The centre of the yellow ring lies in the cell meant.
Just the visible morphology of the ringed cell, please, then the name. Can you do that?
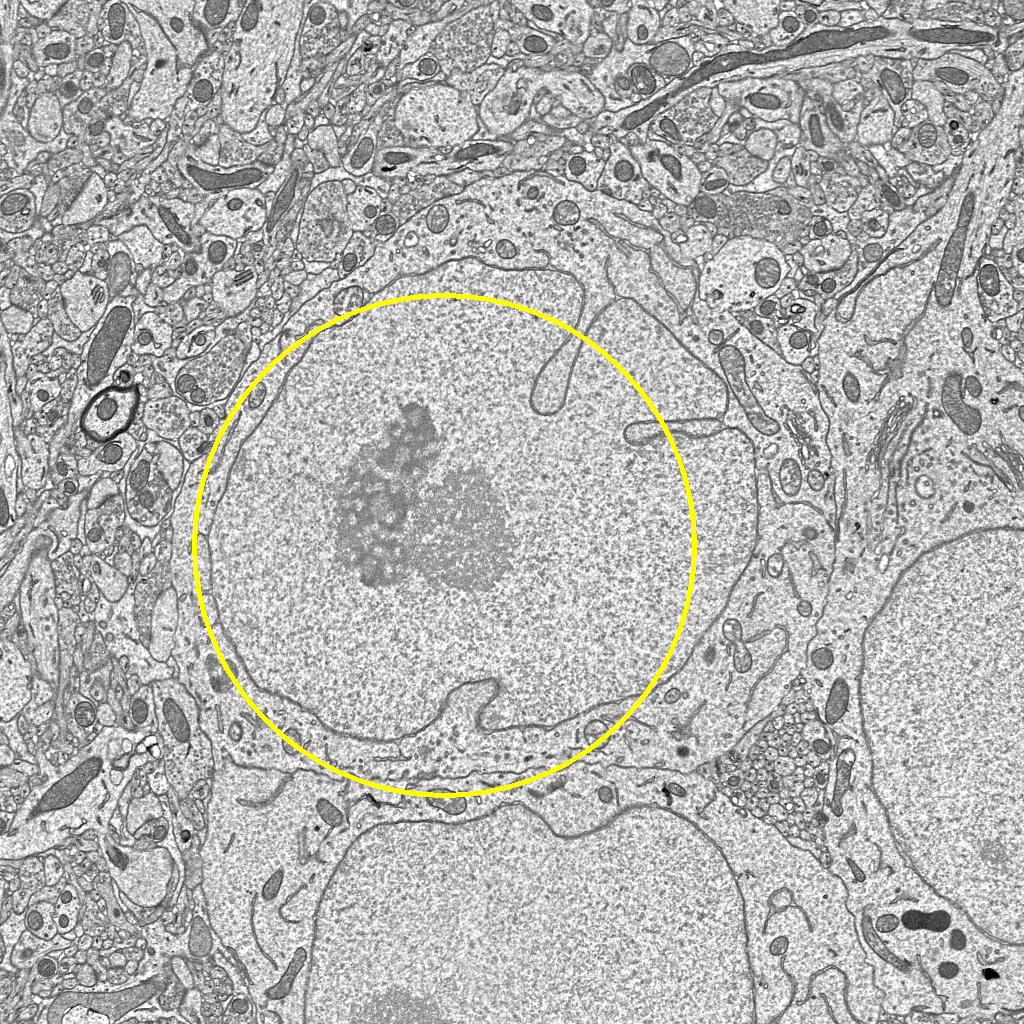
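The subject's nucleus is large and roundish, filling most of the ring. Its chromatin is pale and finely dispersed, and no dense clumps line the envelope. A single large, dark, irregularly lobed nucleolus lies slightly above and left of the nuclear centre. Close below the subject lies another cell body with a pale nucleus. The cell is an inhibitory neuron.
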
